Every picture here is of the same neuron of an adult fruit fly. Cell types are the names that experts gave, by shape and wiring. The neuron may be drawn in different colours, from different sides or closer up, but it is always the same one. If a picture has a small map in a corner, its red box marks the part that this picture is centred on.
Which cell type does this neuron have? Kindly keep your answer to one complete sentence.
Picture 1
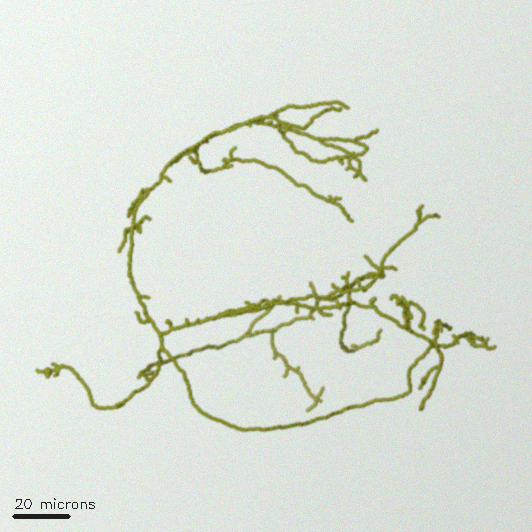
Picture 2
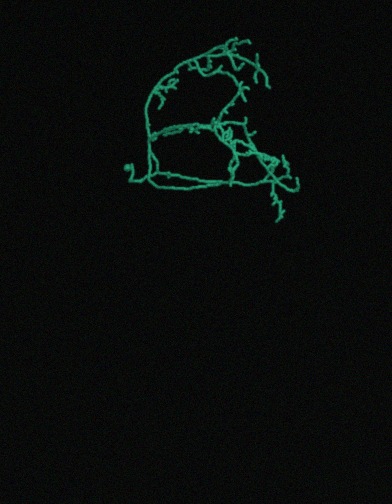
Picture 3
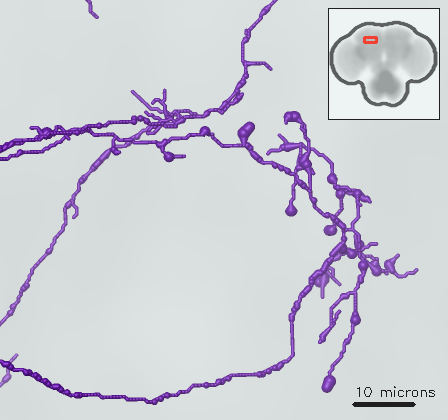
This neuron is a member of the CL087 cell type.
